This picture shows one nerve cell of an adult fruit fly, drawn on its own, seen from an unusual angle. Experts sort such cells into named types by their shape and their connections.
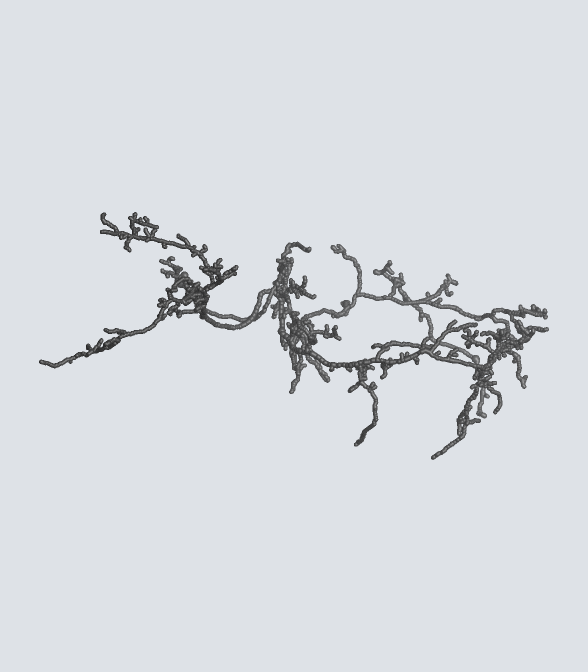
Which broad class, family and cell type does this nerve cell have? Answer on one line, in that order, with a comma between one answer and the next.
nerve-cord intrinsic neuron, hemilineage 03A, IN03A035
